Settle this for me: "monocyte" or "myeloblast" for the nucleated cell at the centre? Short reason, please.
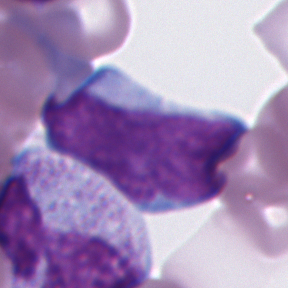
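It's a myeloblast. What settles it is the cytoplasm: here it's only a narrow pale blue rim, widest along the upper edge of the cell.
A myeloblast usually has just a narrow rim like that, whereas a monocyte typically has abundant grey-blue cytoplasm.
Otherwise, the cell is stretched from left to right with an irregular, angular outline, and the nucleus fills most of it, with a notch in its right edge.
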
